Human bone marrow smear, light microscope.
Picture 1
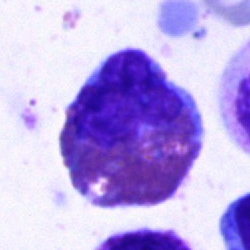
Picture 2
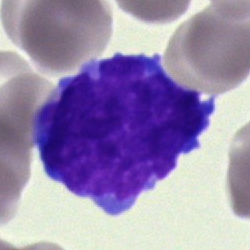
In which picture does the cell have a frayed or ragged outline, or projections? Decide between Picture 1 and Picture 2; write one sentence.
Picture 2 is where the cell's outline is rough.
